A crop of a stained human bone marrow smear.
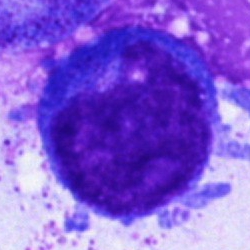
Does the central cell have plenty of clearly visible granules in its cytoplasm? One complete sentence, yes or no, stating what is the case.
No, visible granules are absent from the cytoplasm of this cell.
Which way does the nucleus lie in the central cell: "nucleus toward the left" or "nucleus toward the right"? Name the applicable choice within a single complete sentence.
On the right side of this cell lies the nucleus.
